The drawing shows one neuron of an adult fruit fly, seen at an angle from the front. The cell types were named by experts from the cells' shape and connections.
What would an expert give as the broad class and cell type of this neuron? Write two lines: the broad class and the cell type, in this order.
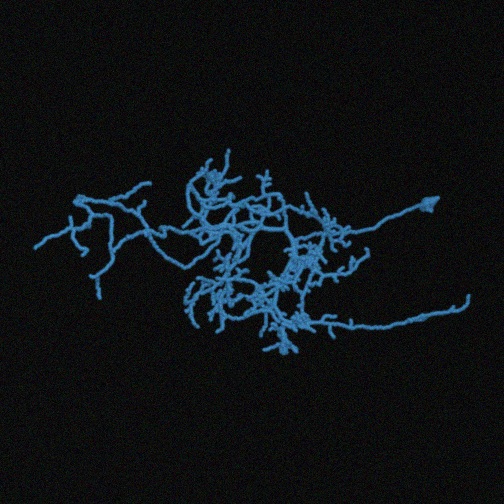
nerve-cord intrinsic neuron
INXXX355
